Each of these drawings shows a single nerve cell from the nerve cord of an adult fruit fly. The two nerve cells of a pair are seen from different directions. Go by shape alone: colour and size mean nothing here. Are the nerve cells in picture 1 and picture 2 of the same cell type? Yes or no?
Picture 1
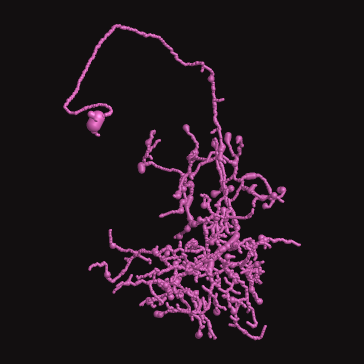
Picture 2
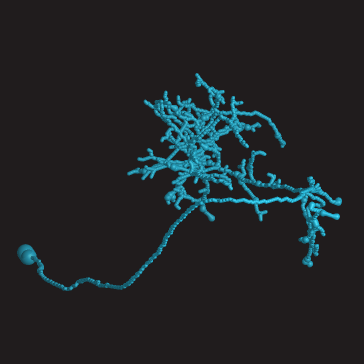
no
